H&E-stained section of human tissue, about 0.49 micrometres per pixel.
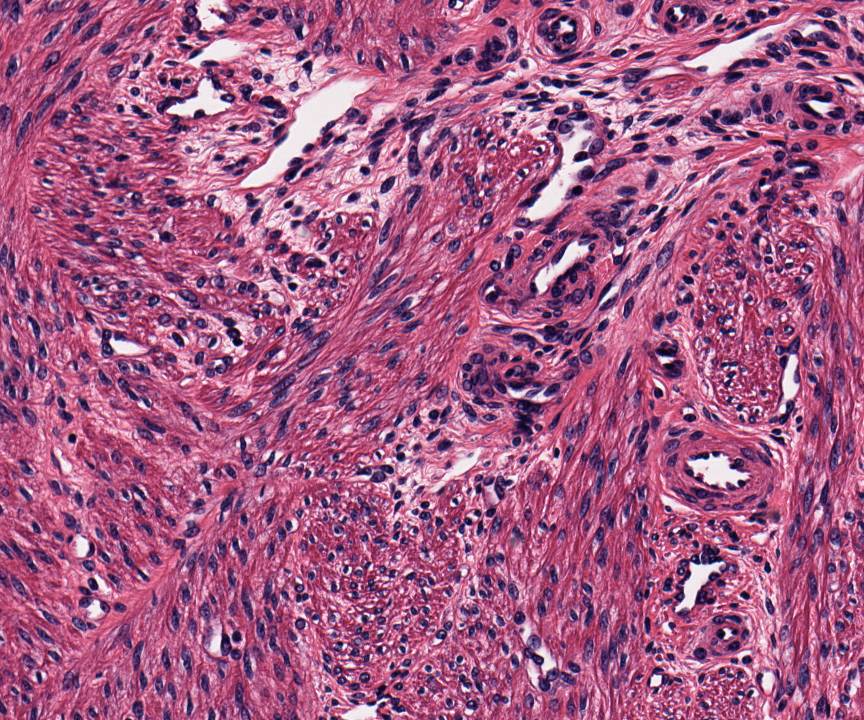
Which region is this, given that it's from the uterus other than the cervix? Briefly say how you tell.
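The field shows smooth muscle. Its spindle cells have elongated, blunt-ended nuclei and pink fibrillar cytoplasm.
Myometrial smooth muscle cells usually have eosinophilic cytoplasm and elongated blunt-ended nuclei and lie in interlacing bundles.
Some bundles, in the lower centre and right, are cut across and show round nuclei. Small thick-walled vessels with concentric cells around narrow lumens lie on the right. No epithelium or glands are present.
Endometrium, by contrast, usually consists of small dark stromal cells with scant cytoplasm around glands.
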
